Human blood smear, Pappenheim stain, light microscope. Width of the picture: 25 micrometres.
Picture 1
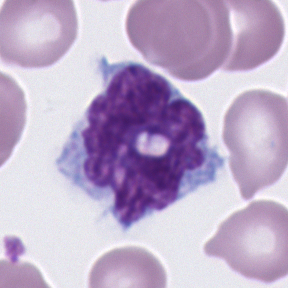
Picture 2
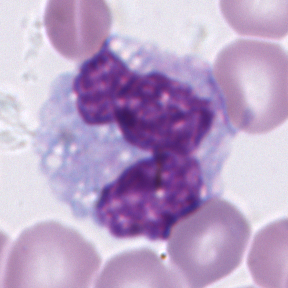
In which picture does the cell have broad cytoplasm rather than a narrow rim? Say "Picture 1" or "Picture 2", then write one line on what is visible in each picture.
Picture 2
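What picture 1 shows: The cytoplasm is a scanty, pale blue rim around the nucleus.
What picture 2 shows: The cytoplasm is plentiful and widest on the left side of the nucleus.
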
